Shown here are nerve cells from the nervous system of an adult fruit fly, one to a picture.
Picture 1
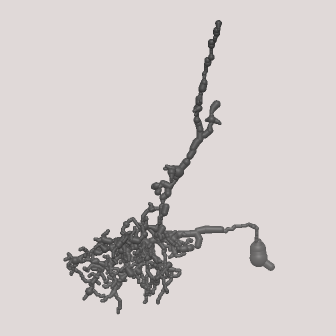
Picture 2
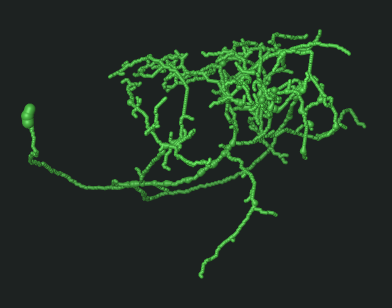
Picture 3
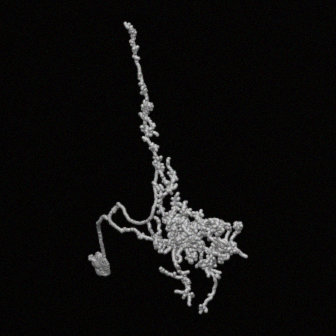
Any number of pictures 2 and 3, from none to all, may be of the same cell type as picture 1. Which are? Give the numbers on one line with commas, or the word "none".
3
